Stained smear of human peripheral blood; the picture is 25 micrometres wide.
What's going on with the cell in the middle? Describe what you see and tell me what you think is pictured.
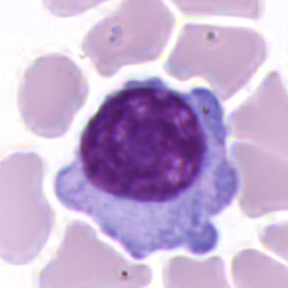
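See how irregular the outline is, with several rounded bulges along the edge. The nucleus has no notch, fold or lobes and sits toward the top, leaving most of the cytoplasm beneath it. Its chromatin is dark purple and coarsely clumped, with small paler patches between the clumps. That's a plasma cell.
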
